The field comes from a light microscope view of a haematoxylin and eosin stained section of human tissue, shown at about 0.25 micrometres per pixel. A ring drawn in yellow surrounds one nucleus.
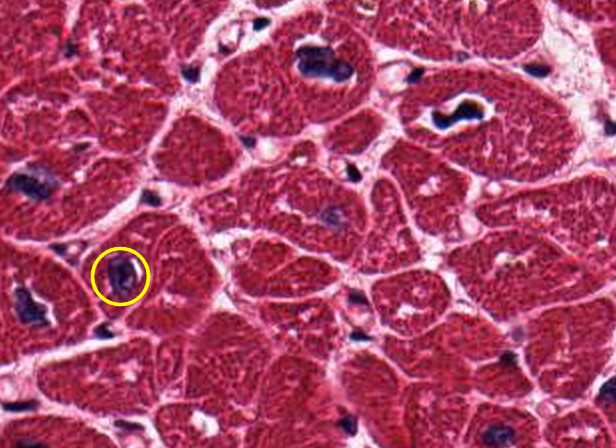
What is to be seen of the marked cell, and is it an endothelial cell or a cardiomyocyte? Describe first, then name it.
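The nucleus is dark purple, roughly oval, and sits near the middle of the cell's cut face. A narrow clear white gap borders one side of the nucleus. The cytoplasm is deep red with a fine speckled, threadlike texture and surrounds the nucleus in a broad rounded-polygonal outline. The cell is one of many similar cut profiles packed side by side, separated by thin pale pink strands. This is a cardiomyocyte.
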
